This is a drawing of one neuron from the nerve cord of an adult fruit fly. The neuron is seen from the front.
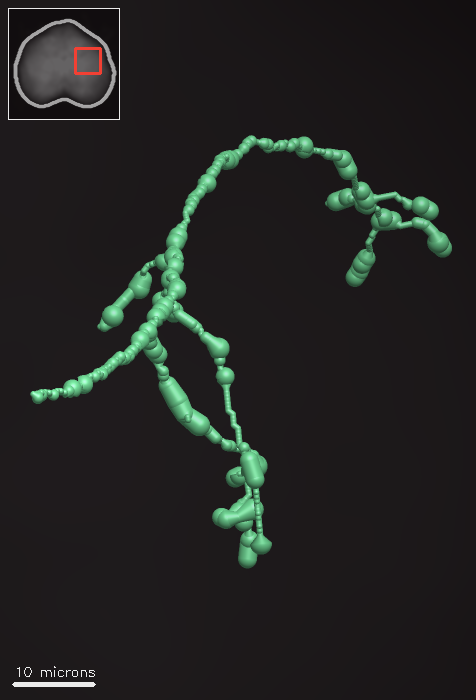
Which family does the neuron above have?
DNge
